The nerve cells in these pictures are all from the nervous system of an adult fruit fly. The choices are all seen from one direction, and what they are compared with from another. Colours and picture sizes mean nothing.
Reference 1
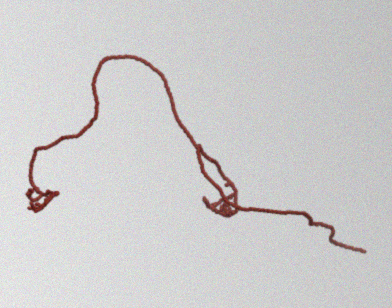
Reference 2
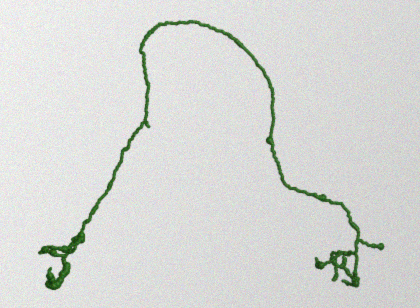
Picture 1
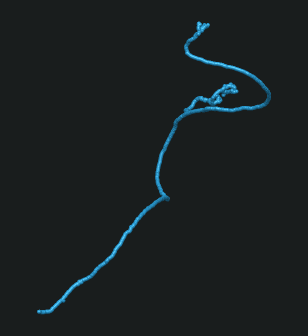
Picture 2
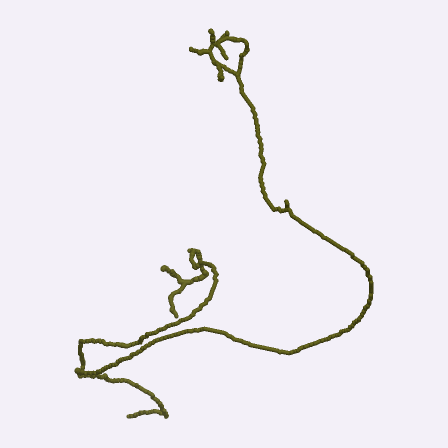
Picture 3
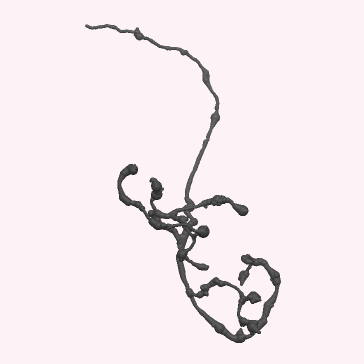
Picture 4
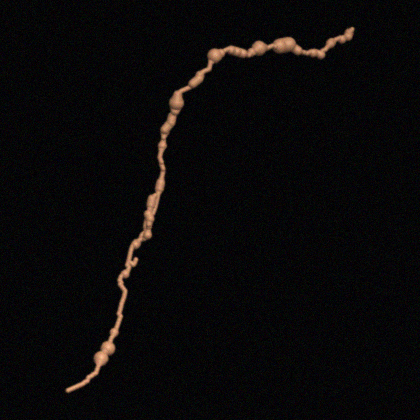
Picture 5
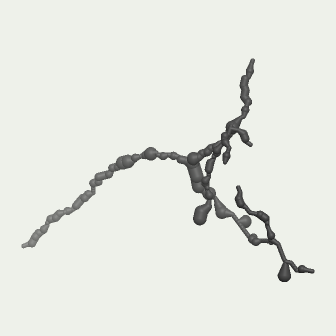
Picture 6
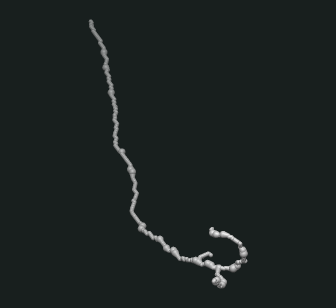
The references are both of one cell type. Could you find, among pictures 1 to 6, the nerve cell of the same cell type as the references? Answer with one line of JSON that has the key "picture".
{"picture": 2}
